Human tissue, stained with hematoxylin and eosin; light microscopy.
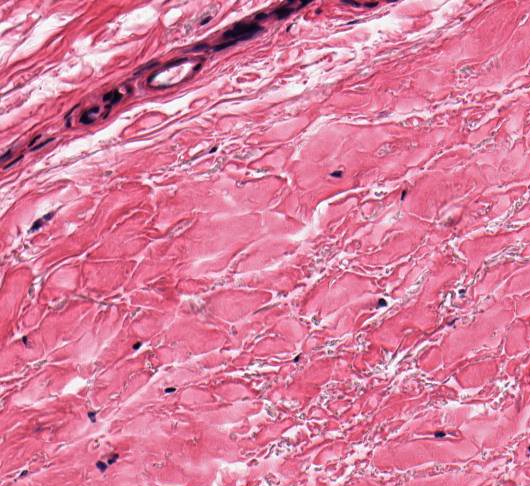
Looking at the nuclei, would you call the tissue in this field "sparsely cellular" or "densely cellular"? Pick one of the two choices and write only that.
Sparsely cellular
